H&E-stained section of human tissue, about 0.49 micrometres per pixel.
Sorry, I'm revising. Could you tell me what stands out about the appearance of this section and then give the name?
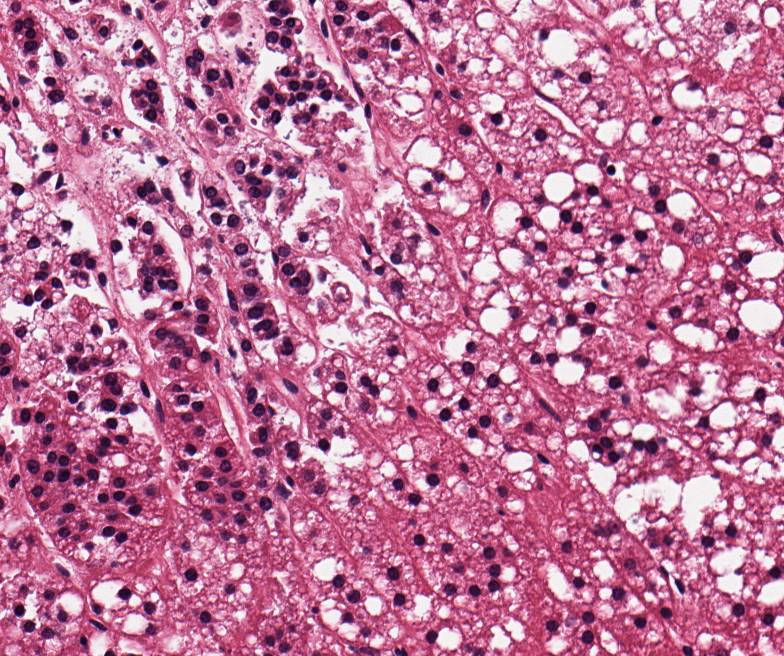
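Right field: abundant cytoplasm, many clear round vacuoles of varying size. Left field: small crowded clusters, denser, less vacuolated cytoplasm. Nuclei mostly single, small, round, dark. Thin pink fibrovascular septa with elongated, spindle-shaped nuclei separate the cords. Section: adrenal gland.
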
